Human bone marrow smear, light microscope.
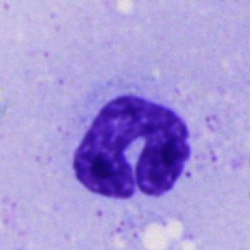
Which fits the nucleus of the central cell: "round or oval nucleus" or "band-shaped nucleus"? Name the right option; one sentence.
The nucleus of this cell is drawn out into a curved band without separate lobes.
